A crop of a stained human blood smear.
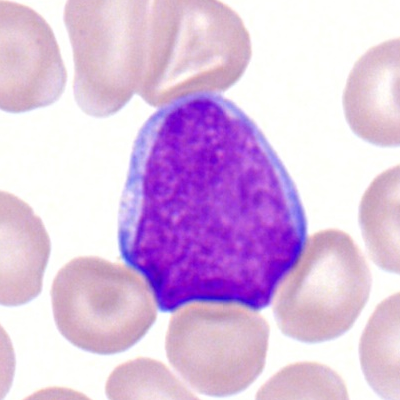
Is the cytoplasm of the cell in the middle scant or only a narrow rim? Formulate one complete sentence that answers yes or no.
Yes, there is only scant cytoplasm in this cell.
